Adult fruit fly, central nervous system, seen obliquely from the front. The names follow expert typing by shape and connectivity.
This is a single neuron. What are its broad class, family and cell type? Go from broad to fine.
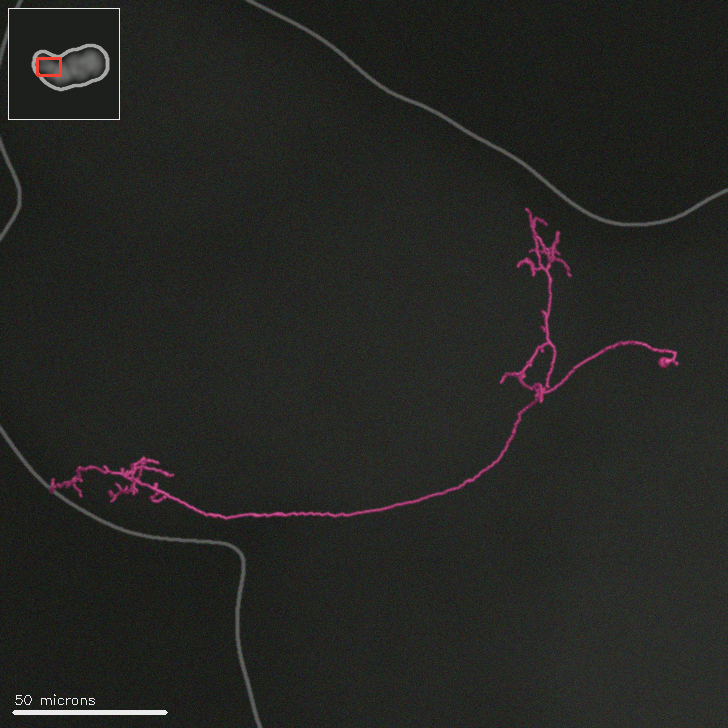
nerve-cord intrinsic neuron; hemilineage 01A; IN01A082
